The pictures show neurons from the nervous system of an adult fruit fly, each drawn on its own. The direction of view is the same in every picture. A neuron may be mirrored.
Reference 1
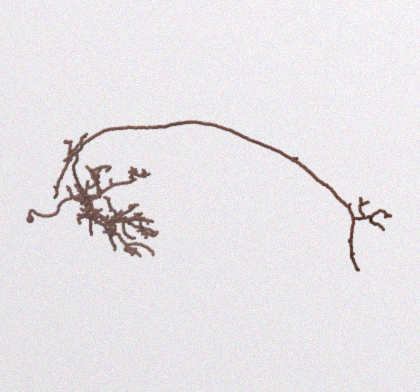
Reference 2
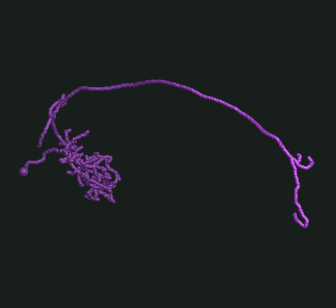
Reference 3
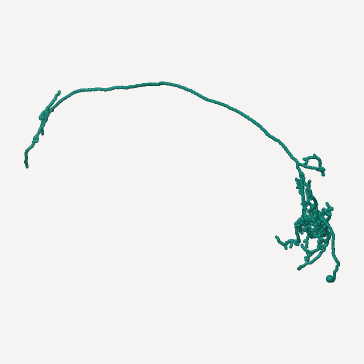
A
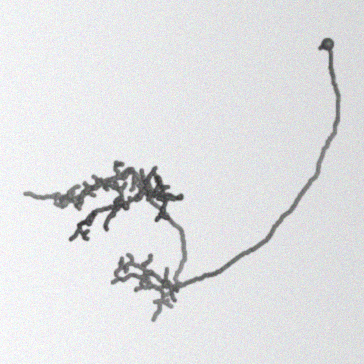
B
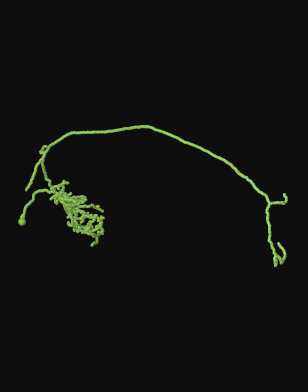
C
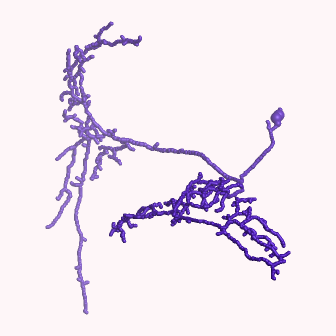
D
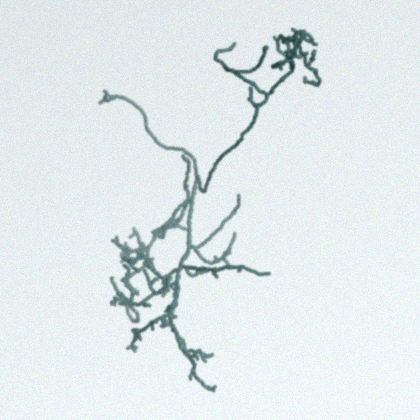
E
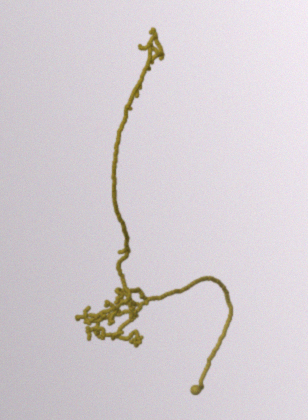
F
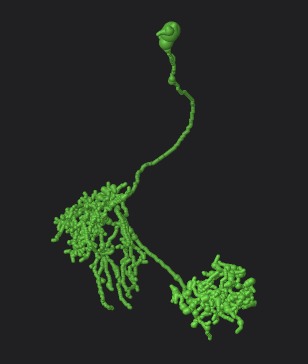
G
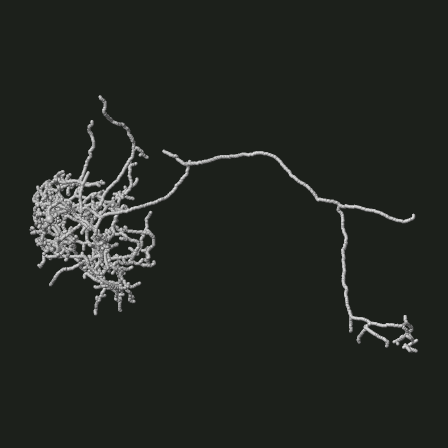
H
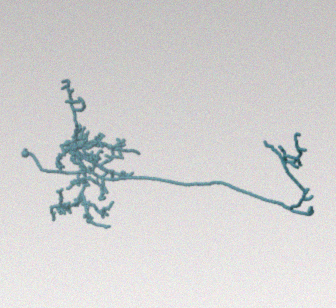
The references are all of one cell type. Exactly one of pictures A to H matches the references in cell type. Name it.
B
